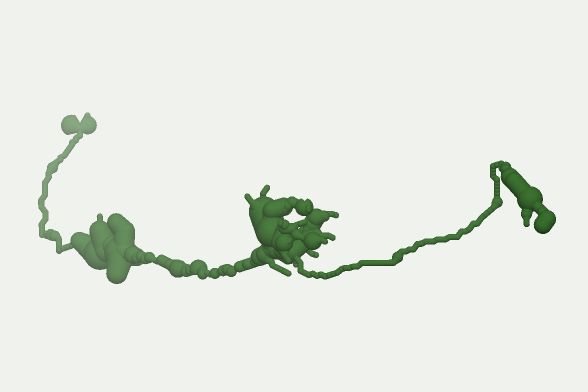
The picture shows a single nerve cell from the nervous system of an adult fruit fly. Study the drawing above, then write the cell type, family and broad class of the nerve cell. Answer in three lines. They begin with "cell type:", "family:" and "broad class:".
cell type: Tm1
family: Tm
broad class: optic-lobe intrinsic neuron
